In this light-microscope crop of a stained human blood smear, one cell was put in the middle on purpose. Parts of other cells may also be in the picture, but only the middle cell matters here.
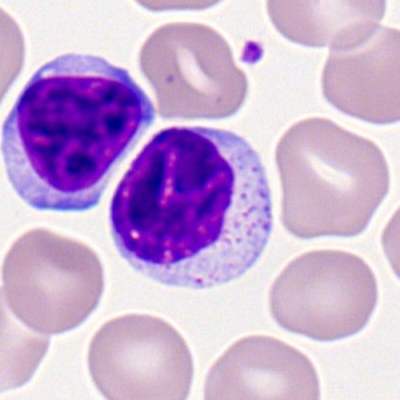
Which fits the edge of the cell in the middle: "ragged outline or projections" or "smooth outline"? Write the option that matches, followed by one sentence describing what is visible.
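Smooth outline. The cell has a round, smooth outline.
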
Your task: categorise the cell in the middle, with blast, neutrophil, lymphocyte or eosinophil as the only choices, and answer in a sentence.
The target cell in the middle of the crop is a lymphocyte.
